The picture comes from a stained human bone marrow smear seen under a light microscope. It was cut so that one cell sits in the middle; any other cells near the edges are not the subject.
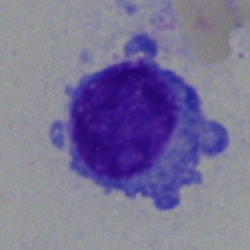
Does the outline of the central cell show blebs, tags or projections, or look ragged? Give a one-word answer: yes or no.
Yes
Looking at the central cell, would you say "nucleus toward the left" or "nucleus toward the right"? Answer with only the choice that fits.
Nucleus toward the left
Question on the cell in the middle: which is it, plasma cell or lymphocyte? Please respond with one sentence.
The central cell, amid any neighbouring cells, is a plasma cell.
